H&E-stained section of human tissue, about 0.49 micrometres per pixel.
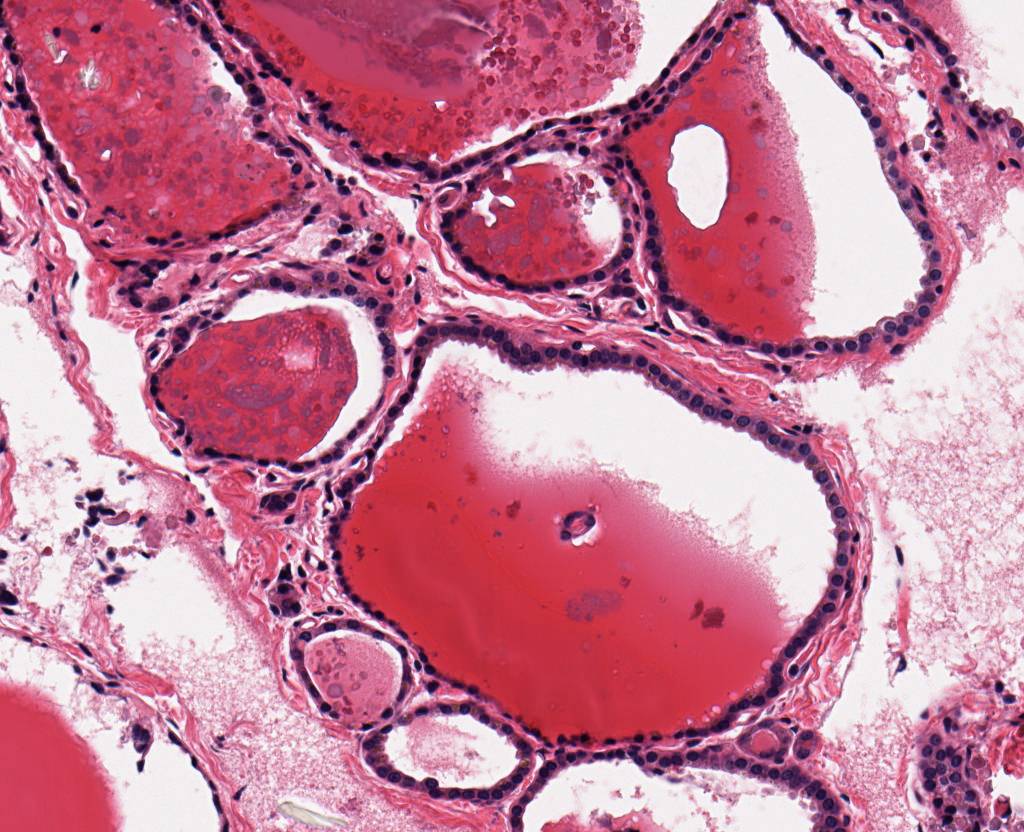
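Thyroid. Each follicle is lined by a single layer of flattened to low cuboidal cells with small, dark, rounded nuclei, evenly spaced and never overlapping or crowding. Notice how smooth the linings are, with no papillae projecting into the lumens. Between follicles you will find only a thin, sparsely cellular, pink fibrous stroma.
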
